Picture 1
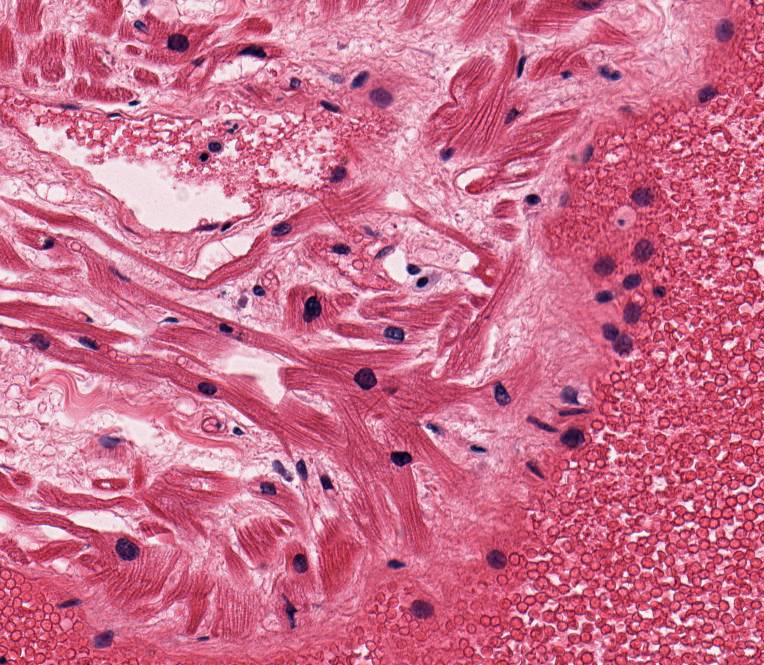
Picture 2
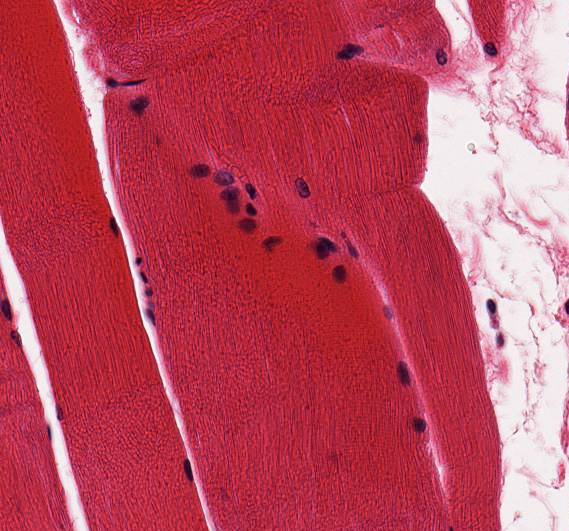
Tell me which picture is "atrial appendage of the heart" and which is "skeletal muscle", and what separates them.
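Atrial appendage of the heart: picture 1. Skeletal muscle: picture 2. Fibres in picture 1 branch and run in bundles of differing direction, many crossing the left half roughly horizontally. In picture 2 they are long and parallel, running roughly top to bottom and slanting toward the lower right.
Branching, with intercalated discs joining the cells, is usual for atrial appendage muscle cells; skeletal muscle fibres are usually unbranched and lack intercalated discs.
Picture 2 nuclei dark, flattened, oval, in rows along the edges of the broad central fibre.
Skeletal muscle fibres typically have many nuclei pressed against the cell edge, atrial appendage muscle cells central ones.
Picture 2 cytoplasm deep, even red with eosin. Picture 1 also holds muscle and loose stroma at left and centre, a dense red blood cell mass on the right; pale, loose, wispy connective tissue with scattered small dark nuclei between bundles; no fat cells. Picture 2: pale pink, wispy loose connective tissue with few nuclei at the upper right edge.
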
